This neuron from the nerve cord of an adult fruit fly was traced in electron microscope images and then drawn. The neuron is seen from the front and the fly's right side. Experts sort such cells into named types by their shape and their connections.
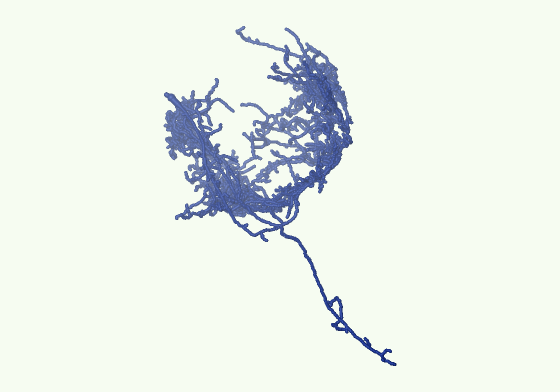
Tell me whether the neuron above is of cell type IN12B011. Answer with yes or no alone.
yes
